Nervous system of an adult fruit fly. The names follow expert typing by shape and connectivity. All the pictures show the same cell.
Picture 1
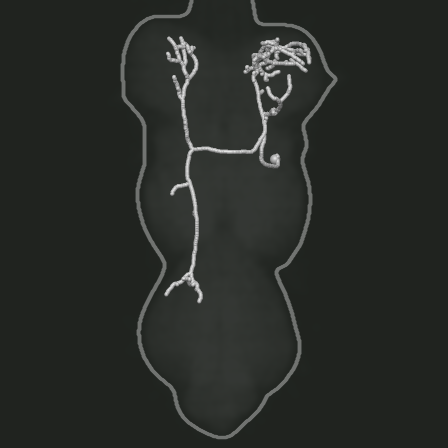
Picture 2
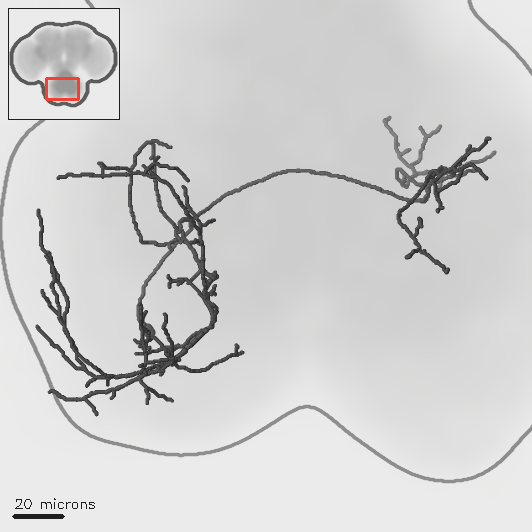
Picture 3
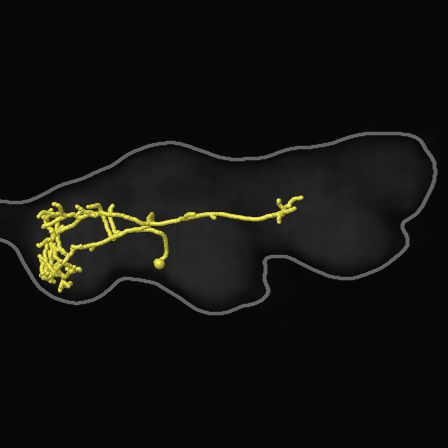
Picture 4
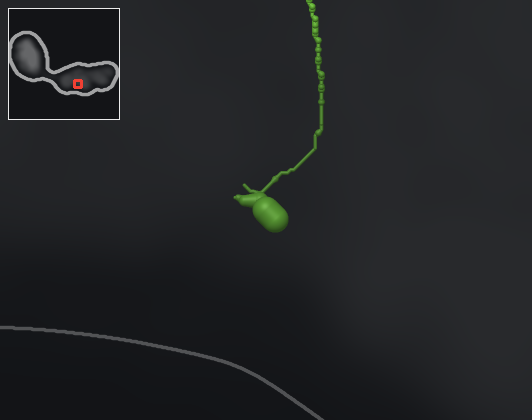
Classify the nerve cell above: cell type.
IN08B040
